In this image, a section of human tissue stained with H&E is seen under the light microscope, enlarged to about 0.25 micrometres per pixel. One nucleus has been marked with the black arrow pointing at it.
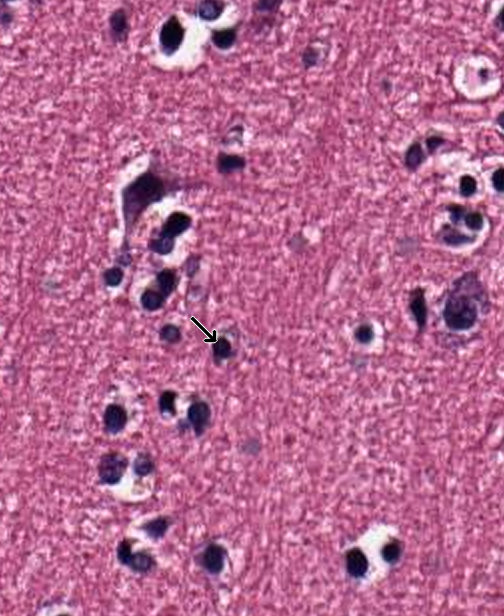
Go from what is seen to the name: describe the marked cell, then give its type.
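The nucleus is round and evenly very dark, with no inner detail showing. The nucleus is small, about the size of the neighbouring small dark nuclei and smaller than the nuclei of the larger cell bodies in the field. No pink cytoplasm can be seen around it; the nucleus sits in a narrow clear halo that stands out against the pink background. The marked cell is an oligodendrocyte.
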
